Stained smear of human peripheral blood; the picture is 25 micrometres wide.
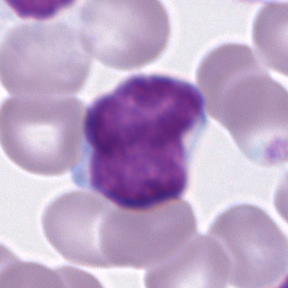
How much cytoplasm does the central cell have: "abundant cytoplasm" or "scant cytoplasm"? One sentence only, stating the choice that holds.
In this cell, the cytoplasm is scant.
